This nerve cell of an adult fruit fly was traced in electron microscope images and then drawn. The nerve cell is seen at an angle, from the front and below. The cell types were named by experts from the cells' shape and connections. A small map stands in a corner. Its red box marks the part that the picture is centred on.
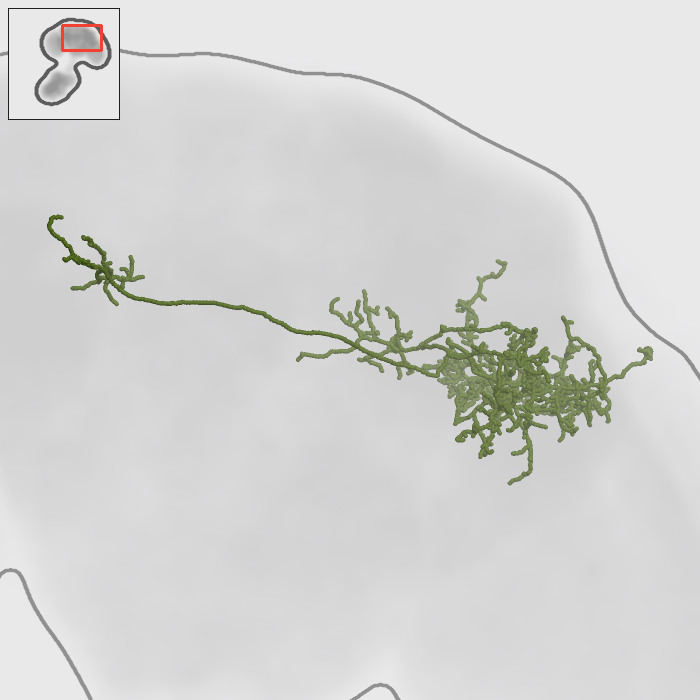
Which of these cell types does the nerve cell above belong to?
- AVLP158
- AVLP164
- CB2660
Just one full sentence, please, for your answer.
This nerve cell is a member of the AVLP158 cell type.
